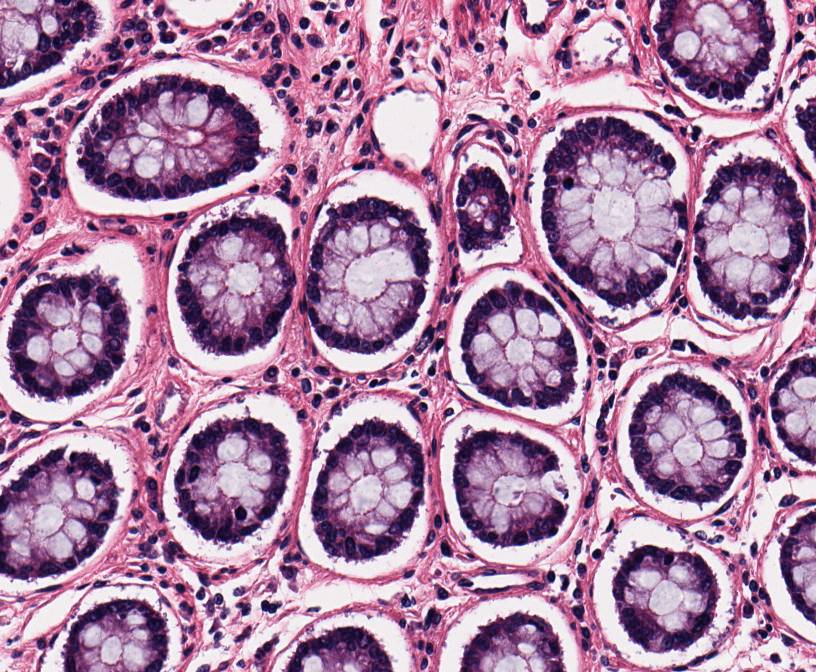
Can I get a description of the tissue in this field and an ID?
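Glands fill the field, cut transversely as round to oval profiles, set side by side and fairly evenly spaced. Each is lined by a single layer of tall columnar cells with dark nuclei at the outer, basal edge. Goblet cells with pale, bubbly mucin vacuoles form most of every gland's lining and largely crowd out the small central lumens. This is sigmoid colon.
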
